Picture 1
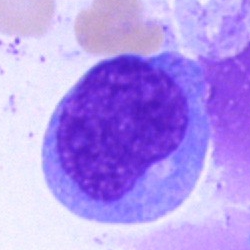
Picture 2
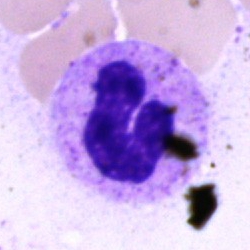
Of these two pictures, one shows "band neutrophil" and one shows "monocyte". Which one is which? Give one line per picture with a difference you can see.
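The cell in picture 1 is a monocyte. No granules are visible in the cytoplasm.
The cell in picture 2 is a band neutrophil. Fine purple granules are scattered through the cytoplasm.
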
